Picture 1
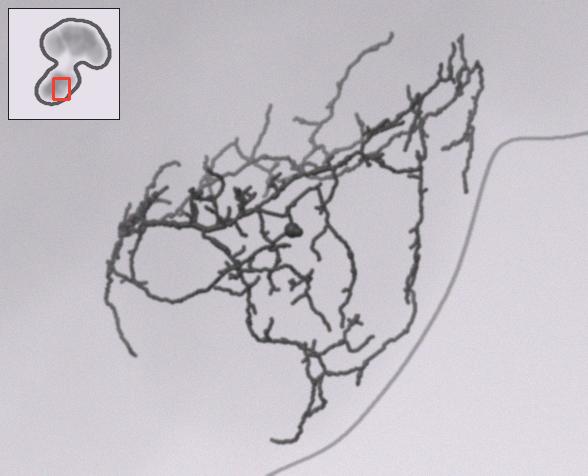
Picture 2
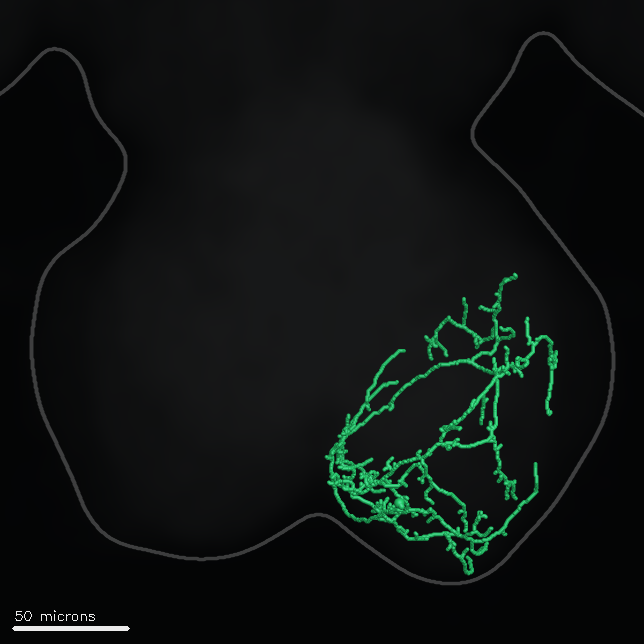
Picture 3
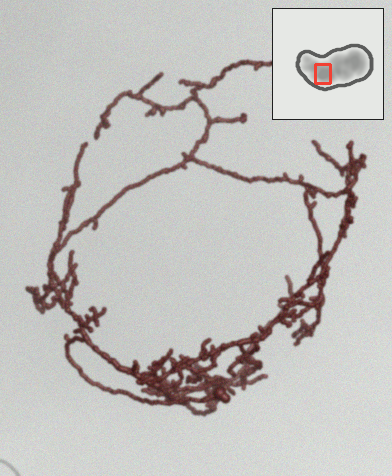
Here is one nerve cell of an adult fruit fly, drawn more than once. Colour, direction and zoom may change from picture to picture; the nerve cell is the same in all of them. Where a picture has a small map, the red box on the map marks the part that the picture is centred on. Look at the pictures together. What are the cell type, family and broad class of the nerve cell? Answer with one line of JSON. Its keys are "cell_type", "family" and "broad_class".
{"cell_type": "IN04B036", "family": "hemilineage 04B", "broad_class": "nerve-cord intrinsic neuron"}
